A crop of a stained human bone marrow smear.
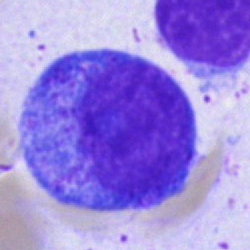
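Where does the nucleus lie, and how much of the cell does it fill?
It sits off-centre, toward the right side, and fills more than half of the cell.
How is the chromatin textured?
Finely, rather than coarsely clumped.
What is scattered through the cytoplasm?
Fine purple granules.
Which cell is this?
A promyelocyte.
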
